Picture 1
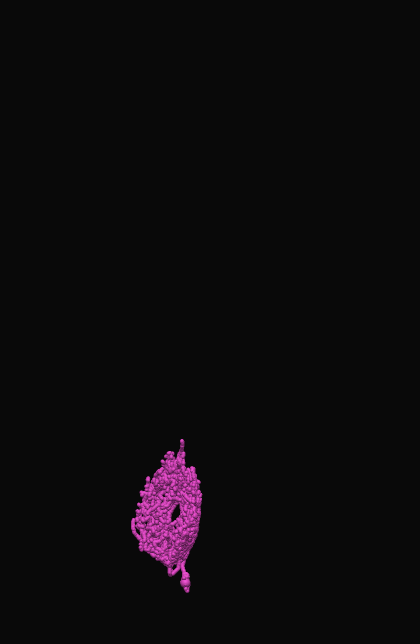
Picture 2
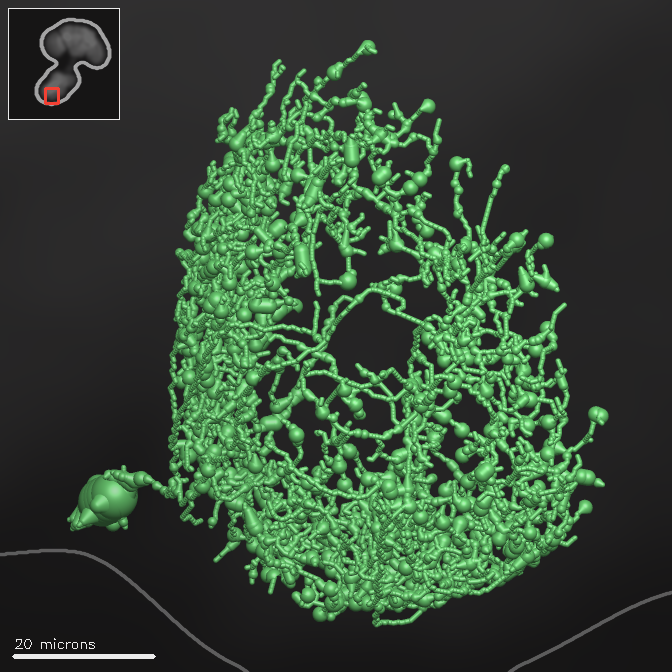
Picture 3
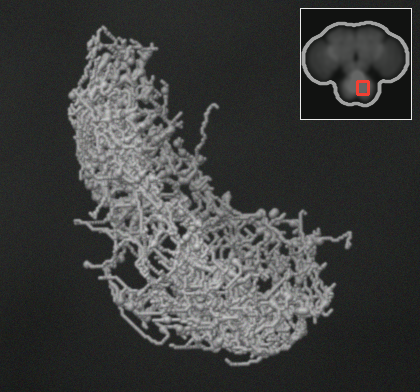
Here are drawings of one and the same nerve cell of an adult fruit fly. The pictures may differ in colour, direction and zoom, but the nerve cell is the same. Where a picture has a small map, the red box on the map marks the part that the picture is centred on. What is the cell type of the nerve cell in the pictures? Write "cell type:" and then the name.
cell type: IN01B003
